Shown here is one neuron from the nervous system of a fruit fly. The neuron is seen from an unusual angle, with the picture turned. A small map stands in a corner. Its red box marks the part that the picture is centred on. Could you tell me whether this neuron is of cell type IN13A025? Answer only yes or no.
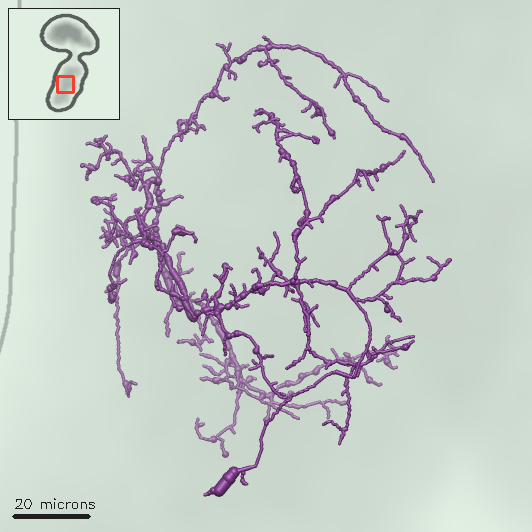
yes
